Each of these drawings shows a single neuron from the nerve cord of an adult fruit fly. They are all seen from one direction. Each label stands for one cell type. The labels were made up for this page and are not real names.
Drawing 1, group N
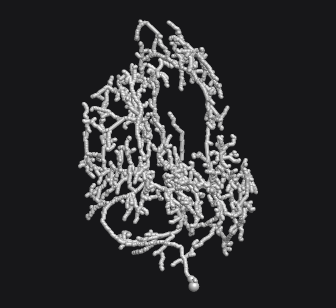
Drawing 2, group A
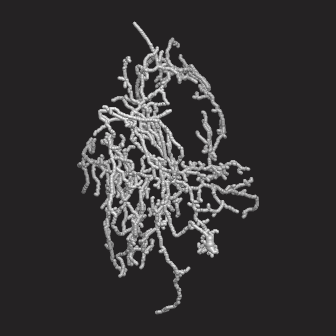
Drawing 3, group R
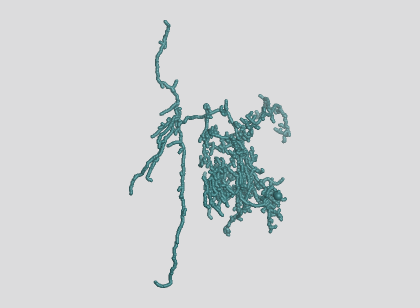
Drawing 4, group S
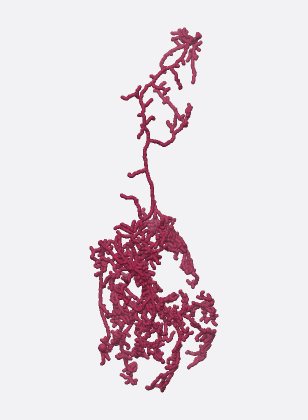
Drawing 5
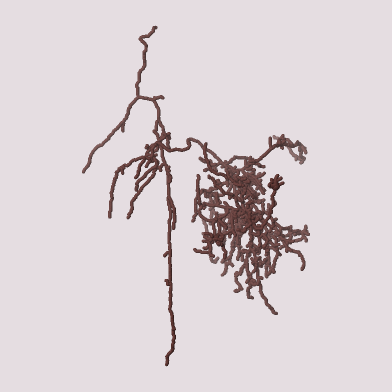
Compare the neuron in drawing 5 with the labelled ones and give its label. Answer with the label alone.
group R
